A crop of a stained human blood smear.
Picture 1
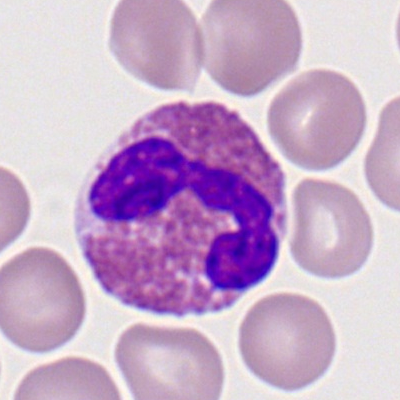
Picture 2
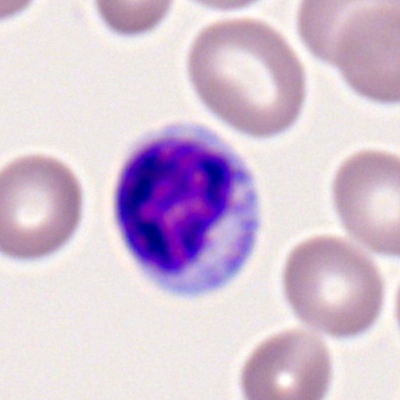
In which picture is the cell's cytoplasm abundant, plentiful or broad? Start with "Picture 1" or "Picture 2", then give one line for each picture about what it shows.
Picture 1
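Picture 1: The cytoplasm is abundant and pale pinkish-lilac.
Picture 2: The nucleus fills most of the cell and sits towards the left side.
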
